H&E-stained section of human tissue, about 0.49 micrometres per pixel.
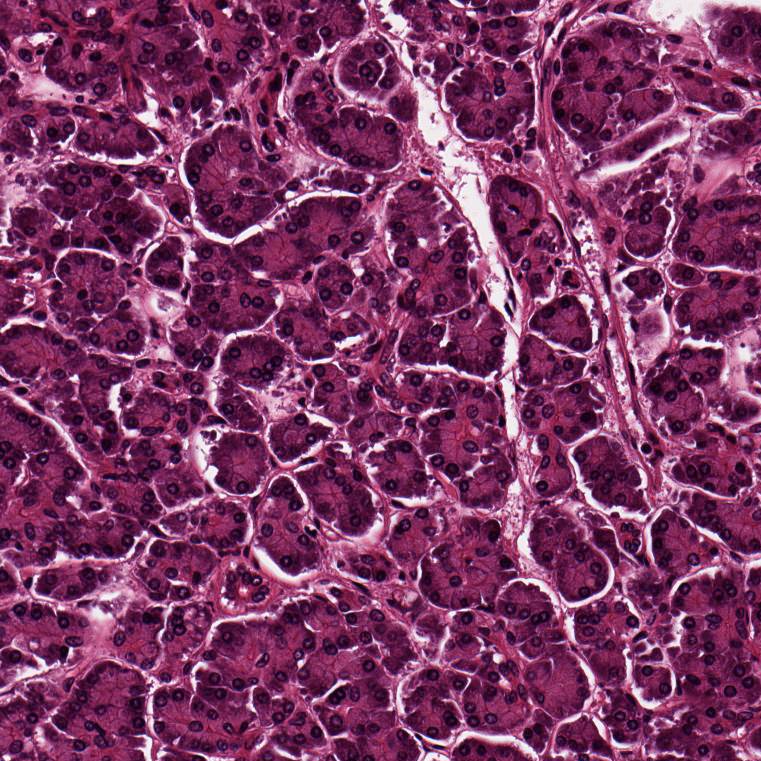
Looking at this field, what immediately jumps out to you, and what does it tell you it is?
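Exocrine pancreas is shown, its closely set rounded acini separated only by thin strands of stroma. The acinar cells are pyramidal, each with a round nucleus toward its base.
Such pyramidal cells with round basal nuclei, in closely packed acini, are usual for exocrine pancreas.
Their cytoplasm is deeply purple and finely granular throughout the field.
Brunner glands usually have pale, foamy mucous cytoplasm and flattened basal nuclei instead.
The acinar lumina are small and mostly inconspicuous.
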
